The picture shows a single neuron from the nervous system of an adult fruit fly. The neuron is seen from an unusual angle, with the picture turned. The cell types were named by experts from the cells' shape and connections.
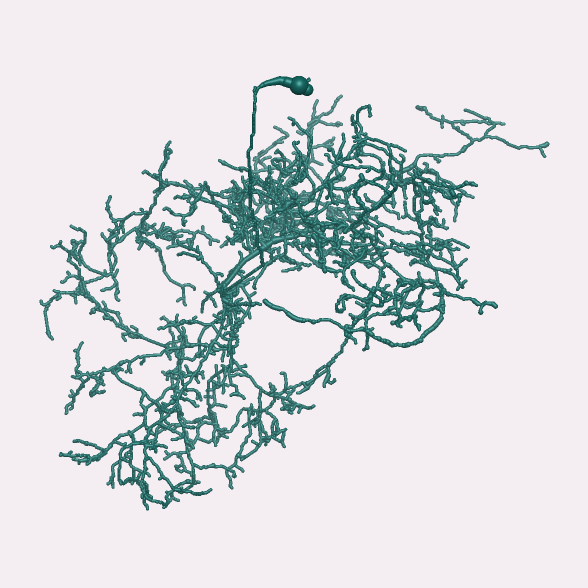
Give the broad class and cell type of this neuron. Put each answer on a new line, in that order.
central-brain intrinsic neuron
CL256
